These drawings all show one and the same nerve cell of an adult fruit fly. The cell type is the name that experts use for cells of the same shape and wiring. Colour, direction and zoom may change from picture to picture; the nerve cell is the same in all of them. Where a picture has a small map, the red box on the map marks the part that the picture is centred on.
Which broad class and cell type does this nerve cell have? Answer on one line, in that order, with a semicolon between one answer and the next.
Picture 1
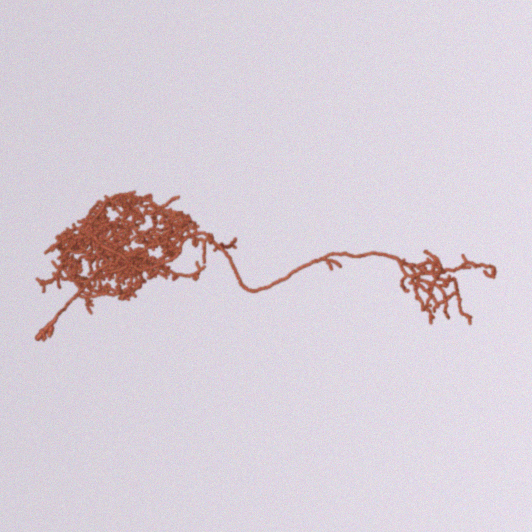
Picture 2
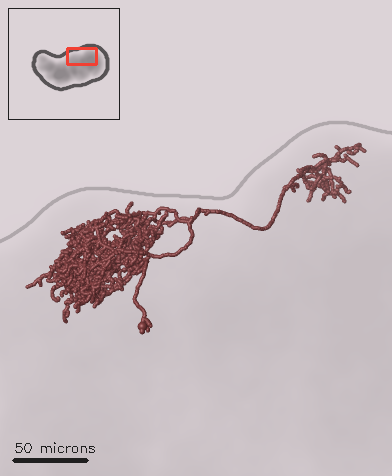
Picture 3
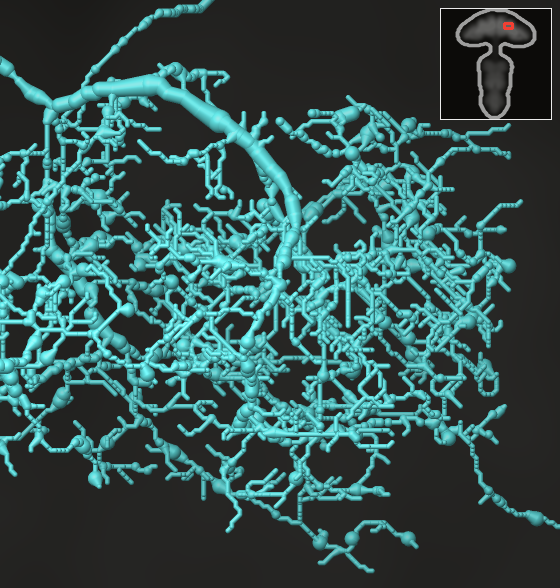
central-brain intrinsic neuron; SLP470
